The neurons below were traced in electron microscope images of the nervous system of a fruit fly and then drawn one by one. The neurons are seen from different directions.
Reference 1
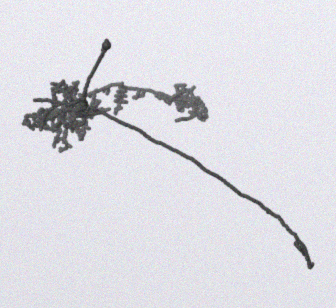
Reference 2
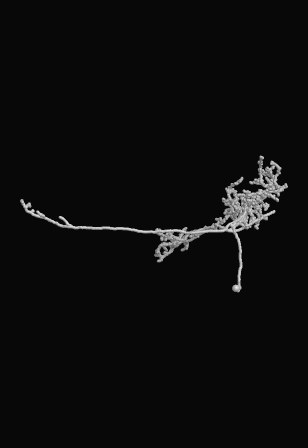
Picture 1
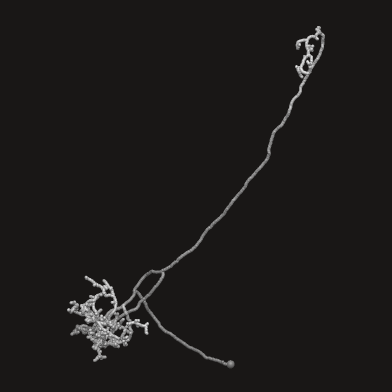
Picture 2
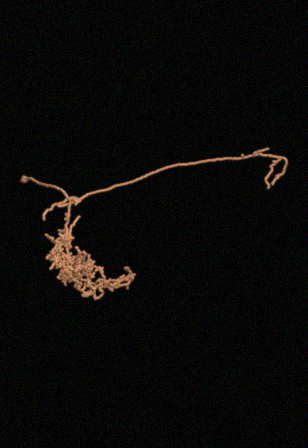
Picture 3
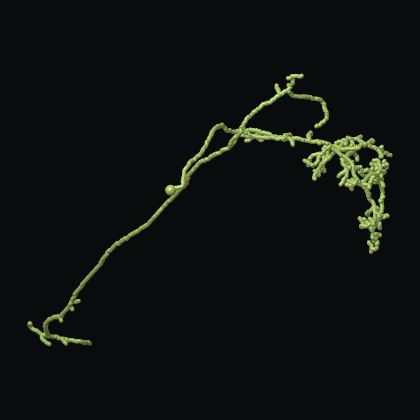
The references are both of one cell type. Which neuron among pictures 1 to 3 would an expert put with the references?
Picture 2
